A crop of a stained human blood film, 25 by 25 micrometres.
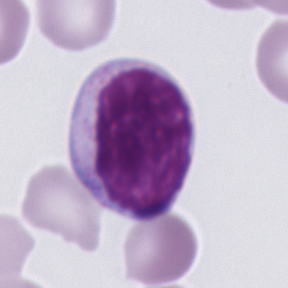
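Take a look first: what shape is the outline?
Smooth and oval.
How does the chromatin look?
Dark purple and coarsely clumped, with paler streaks between the clumps.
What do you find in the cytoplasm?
A few fine purplish dots, scattered, and no vacuoles.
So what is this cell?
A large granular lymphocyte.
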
